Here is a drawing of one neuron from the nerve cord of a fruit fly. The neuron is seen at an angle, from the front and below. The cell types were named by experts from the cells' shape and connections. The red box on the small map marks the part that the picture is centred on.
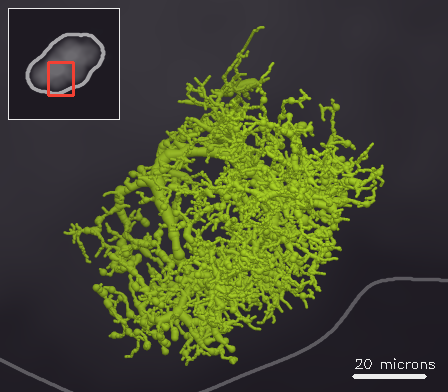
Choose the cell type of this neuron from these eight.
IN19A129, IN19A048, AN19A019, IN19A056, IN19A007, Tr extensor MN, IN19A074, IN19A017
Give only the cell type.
IN19A007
